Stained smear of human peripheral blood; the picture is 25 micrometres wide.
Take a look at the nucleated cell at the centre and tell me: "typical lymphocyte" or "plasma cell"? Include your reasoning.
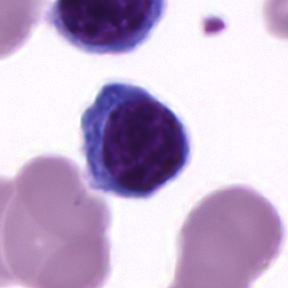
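This is a plasma cell.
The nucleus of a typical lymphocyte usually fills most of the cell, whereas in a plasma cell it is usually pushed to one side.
Here the nucleus sits toward the right of the cell, so most of the cytoplasm lies on the left. The cytoplasm is stained blue, and the chromatin is dark purple and coarsely clumped. The cell is about 10 micrometres across and roughly round, with a ragged edge along the left side.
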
